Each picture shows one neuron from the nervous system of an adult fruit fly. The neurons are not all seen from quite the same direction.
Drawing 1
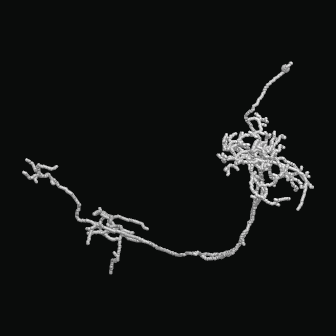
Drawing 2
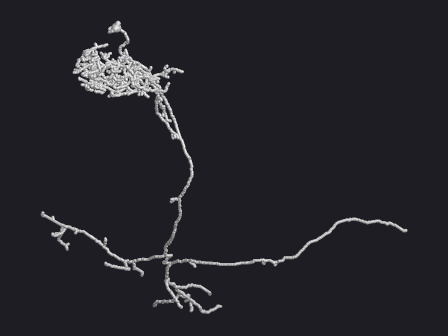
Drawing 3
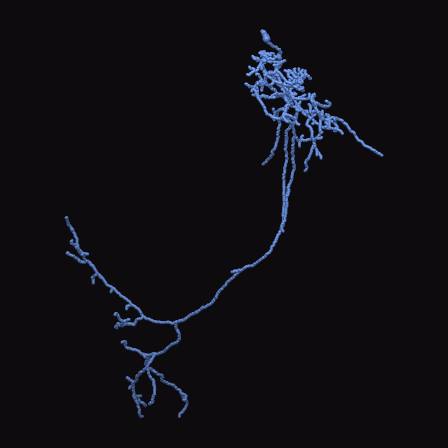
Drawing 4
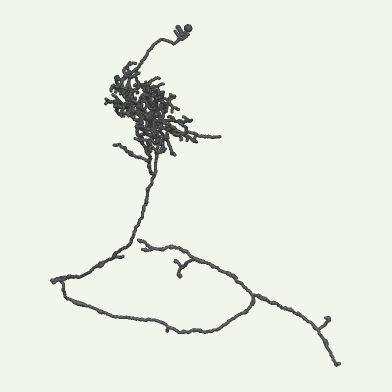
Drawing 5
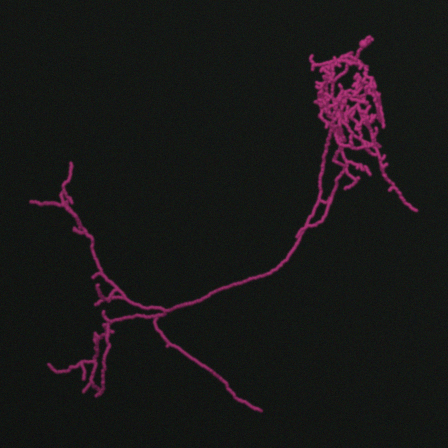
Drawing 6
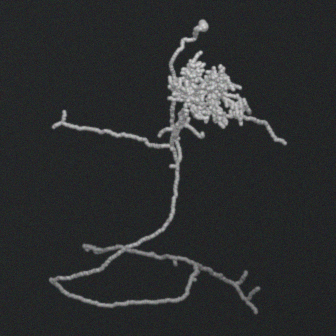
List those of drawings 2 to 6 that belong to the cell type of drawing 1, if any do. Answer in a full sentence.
Drawing 2, drawing 3 and drawing 5 are of the same cell type.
